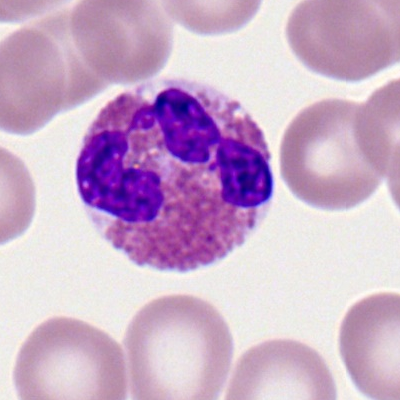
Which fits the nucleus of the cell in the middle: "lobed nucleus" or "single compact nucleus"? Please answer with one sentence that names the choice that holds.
There are two or more lobes forming the nucleus of the cell.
